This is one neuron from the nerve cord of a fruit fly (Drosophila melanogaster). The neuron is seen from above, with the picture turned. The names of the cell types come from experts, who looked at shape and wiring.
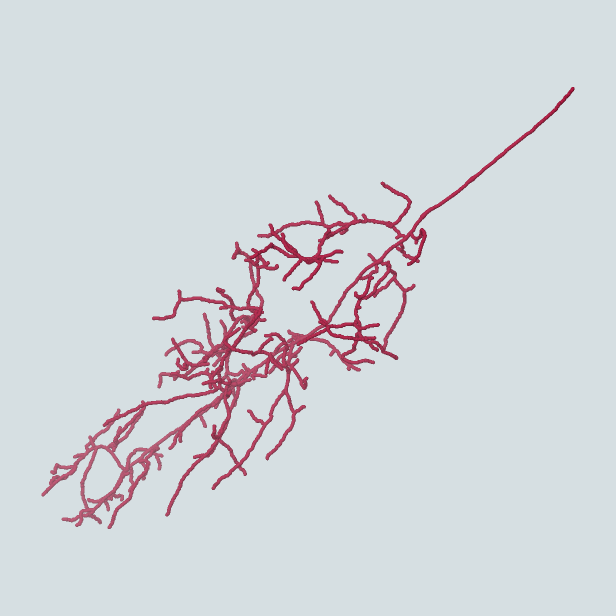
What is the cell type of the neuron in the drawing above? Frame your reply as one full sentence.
Regarding its cell type, the neuron is DNae009.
